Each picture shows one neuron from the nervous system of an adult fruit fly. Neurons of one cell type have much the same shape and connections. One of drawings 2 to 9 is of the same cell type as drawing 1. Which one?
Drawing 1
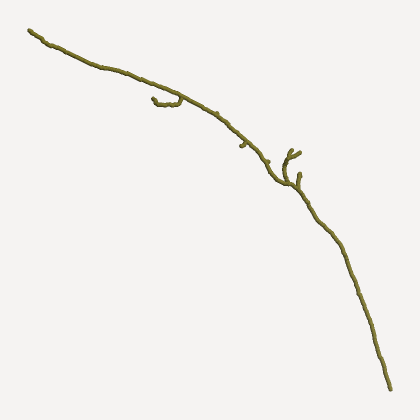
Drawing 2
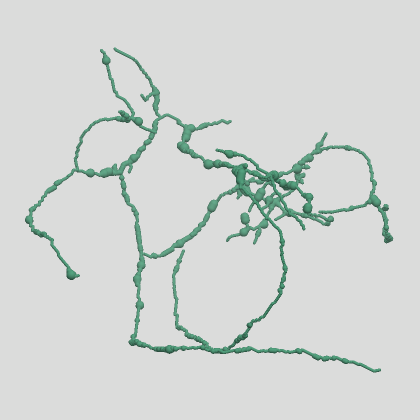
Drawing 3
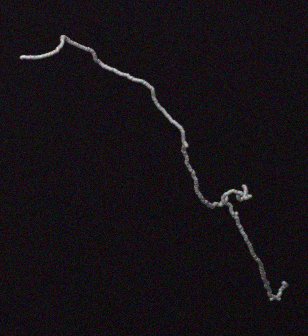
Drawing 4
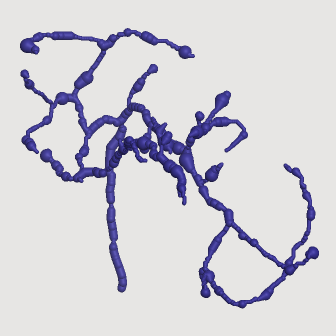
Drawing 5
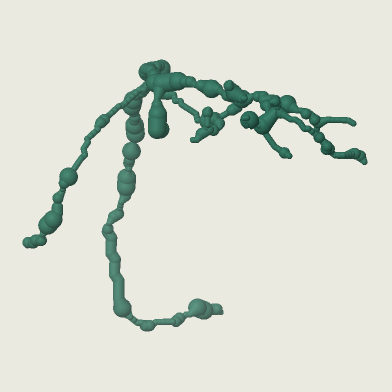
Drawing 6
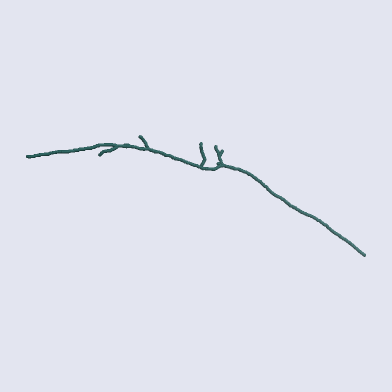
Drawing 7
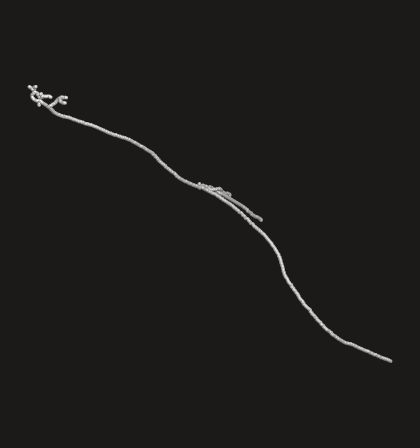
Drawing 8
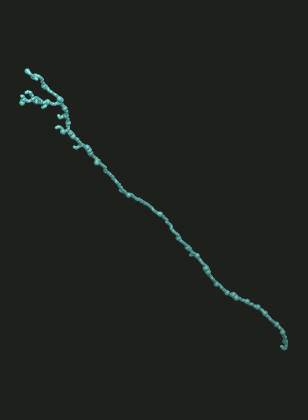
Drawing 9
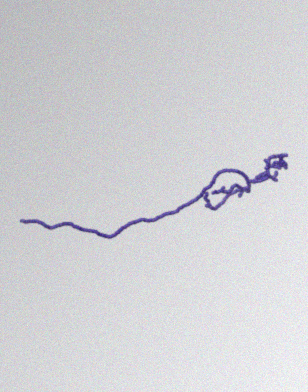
6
